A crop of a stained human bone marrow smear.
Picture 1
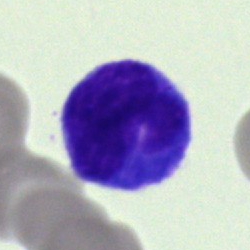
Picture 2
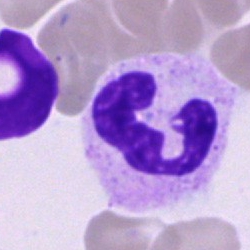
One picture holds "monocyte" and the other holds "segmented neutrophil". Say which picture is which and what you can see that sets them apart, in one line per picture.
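Picture 1 shows a monocyte: No distinct granules are visible over the cell.
Picture 2 shows a segmented neutrophil: Fine lilac-violet granules are scattered throughout the cytoplasm.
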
